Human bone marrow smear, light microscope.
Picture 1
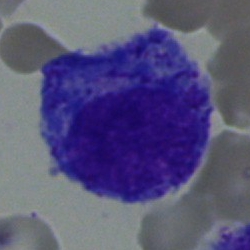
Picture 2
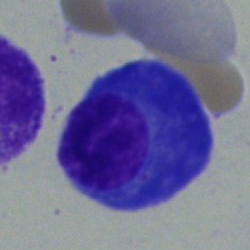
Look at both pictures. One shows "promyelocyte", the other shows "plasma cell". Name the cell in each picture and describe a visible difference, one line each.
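Picture 1: promyelocyte. Small dark purple granules are scattered through the cytoplasm.
Picture 2: plasma cell. No granules are seen in the cytoplasm.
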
